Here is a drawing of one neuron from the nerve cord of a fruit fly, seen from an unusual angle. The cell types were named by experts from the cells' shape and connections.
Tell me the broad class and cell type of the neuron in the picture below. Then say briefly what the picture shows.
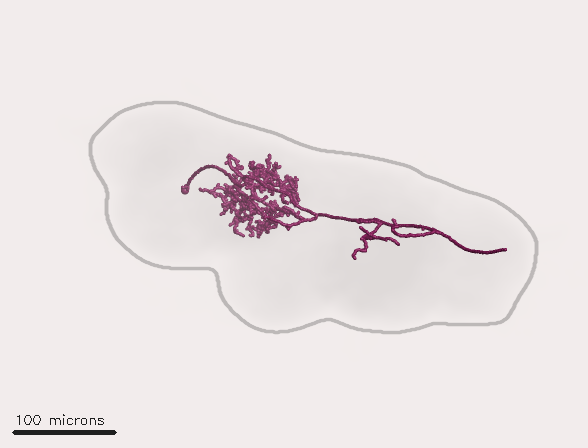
It is an ascending neuron. It is of cell type ANXXX094. From left to right in the picture it spans about 300 microns. As drawn here it is more than twice as wide as it is tall.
